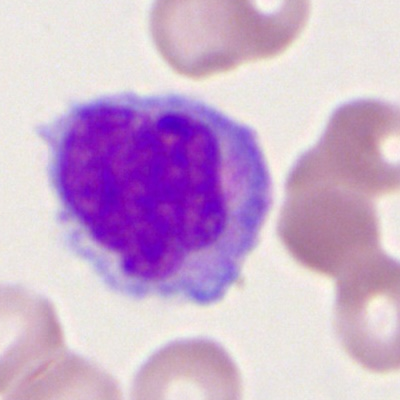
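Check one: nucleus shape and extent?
Irregular and folded, filling most of the cell.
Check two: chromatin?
Deep purple, mottled with paler patches.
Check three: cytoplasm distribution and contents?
Widest on the right and lower side of the nucleus, with faint fine pinkish-lilac granules scattered through it.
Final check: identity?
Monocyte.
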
